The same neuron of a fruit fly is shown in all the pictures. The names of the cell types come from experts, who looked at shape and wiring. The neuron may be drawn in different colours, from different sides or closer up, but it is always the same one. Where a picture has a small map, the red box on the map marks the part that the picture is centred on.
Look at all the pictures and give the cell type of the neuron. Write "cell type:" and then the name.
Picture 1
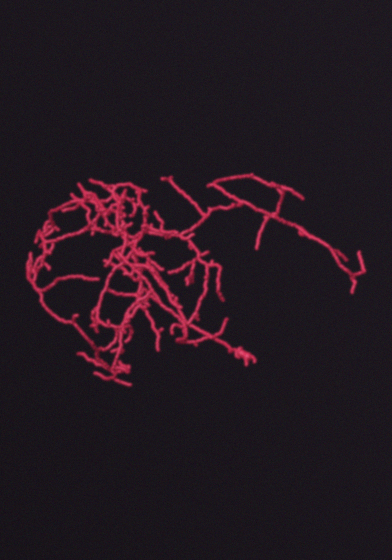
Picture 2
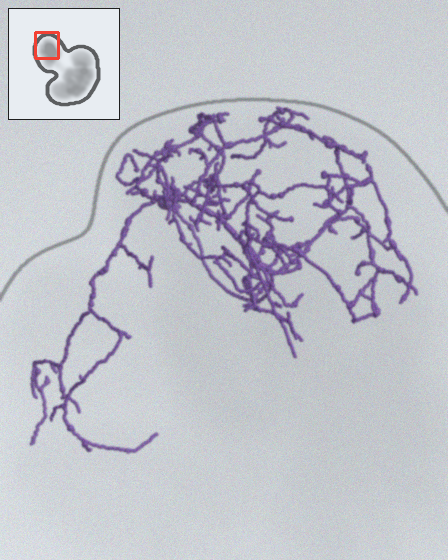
cell type: IN04B032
